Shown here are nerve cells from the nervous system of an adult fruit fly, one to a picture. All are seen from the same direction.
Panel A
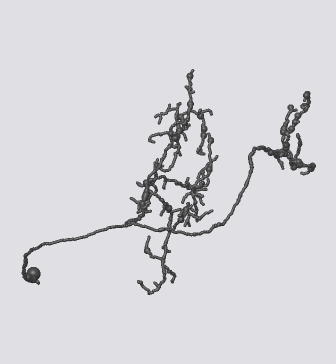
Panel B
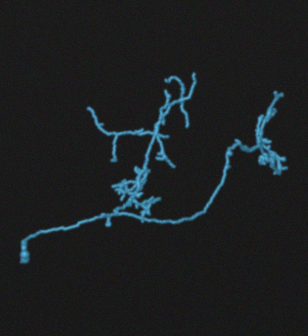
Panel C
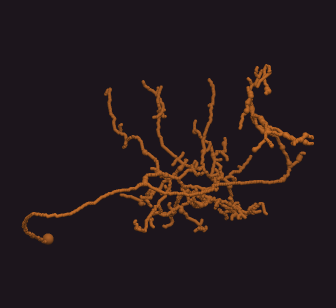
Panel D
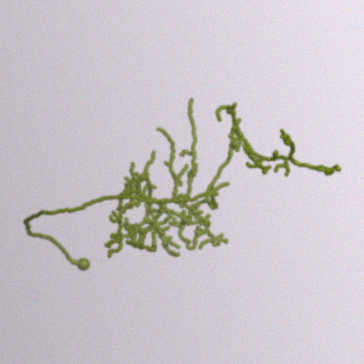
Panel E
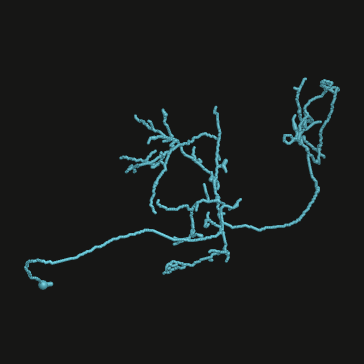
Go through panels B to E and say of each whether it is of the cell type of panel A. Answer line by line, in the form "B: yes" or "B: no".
B: yes
C: no
D: no
E: yes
